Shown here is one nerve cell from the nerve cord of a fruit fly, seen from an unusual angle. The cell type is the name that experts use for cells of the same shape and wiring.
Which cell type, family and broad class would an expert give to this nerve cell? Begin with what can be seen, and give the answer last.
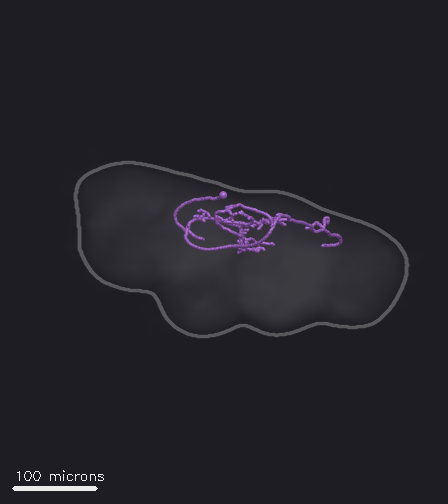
By the scale bar it is about 200 microns wide in this view. In this view it is more than twice as wide as it is tall. Its cell type is IN19B071. Its family is hemilineage 19B. It is a nerve-cord intrinsic neuron.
